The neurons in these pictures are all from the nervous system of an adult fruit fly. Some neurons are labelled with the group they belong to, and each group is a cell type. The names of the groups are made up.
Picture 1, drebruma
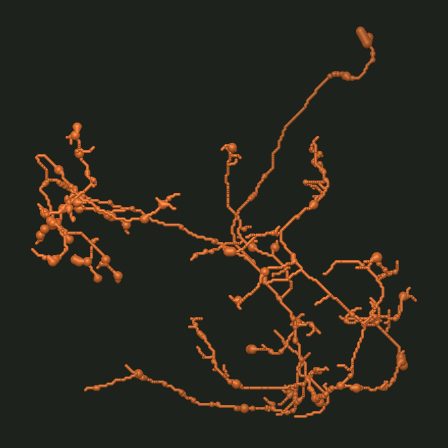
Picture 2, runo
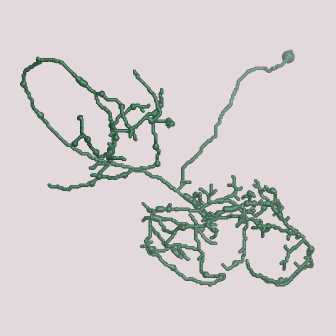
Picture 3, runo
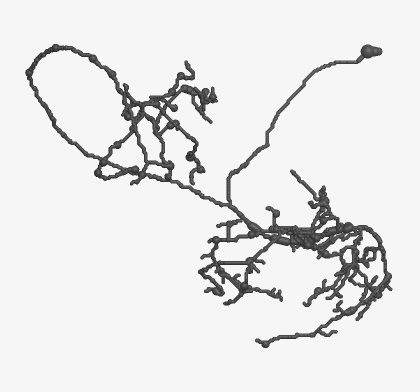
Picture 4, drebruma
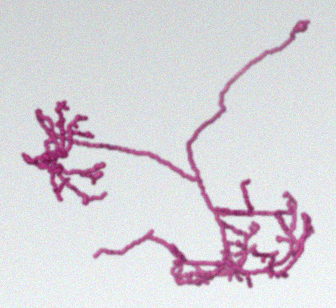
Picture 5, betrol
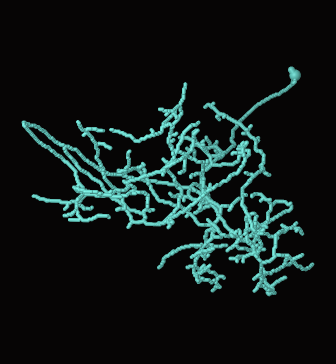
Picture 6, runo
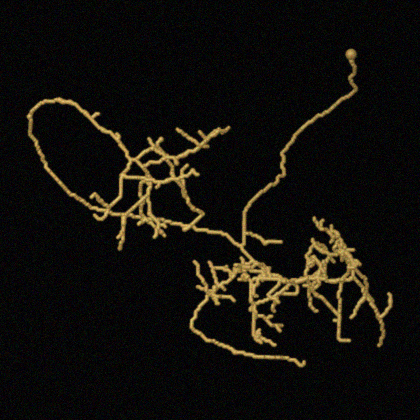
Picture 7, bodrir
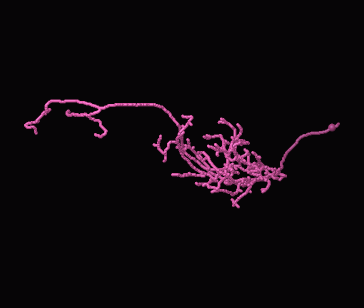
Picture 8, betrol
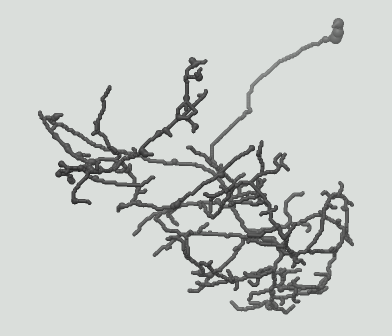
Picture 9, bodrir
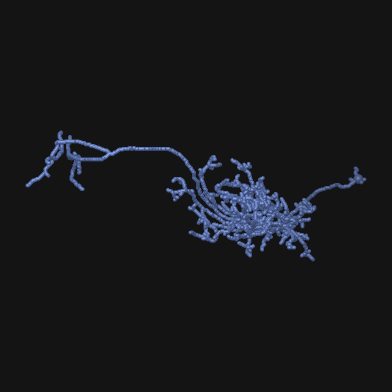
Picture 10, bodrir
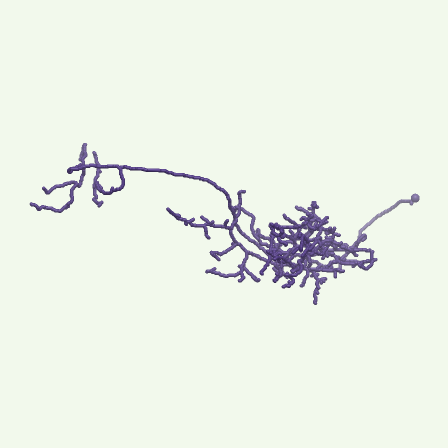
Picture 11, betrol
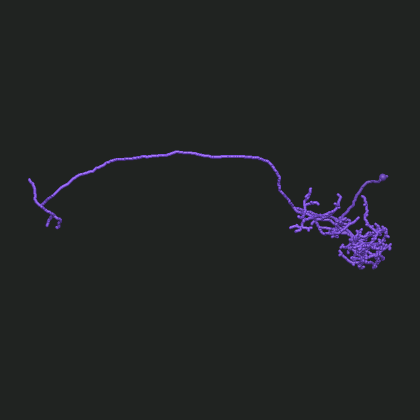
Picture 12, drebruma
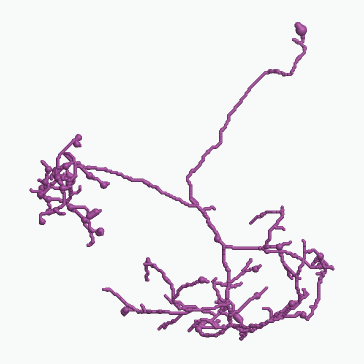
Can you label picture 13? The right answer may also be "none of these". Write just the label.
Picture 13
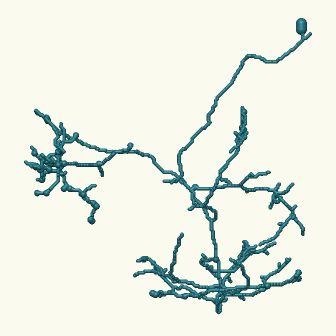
drebruma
